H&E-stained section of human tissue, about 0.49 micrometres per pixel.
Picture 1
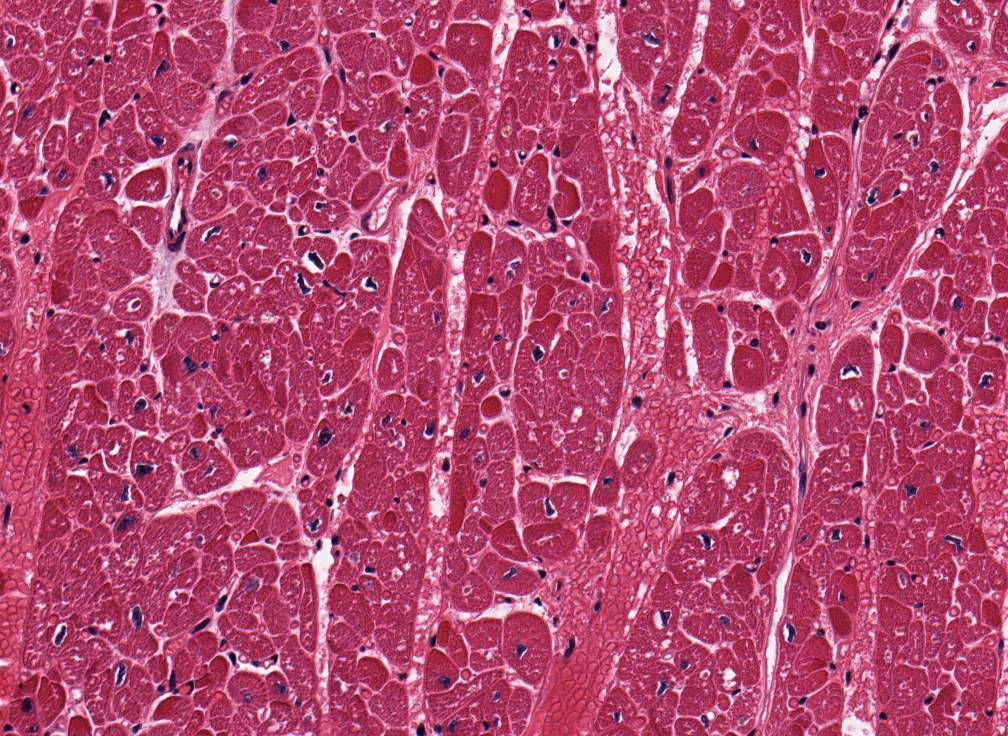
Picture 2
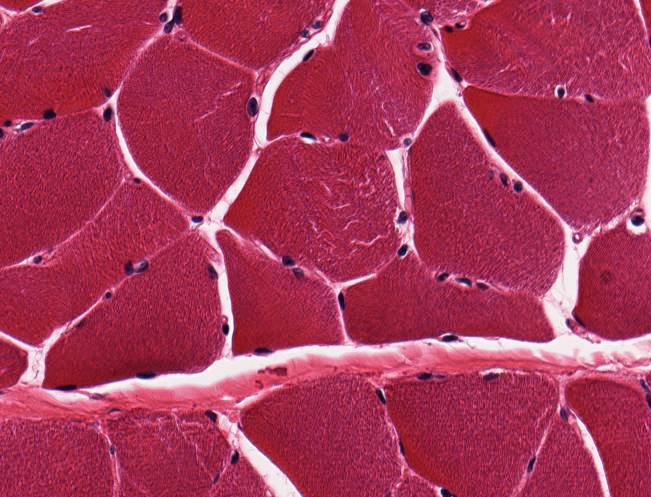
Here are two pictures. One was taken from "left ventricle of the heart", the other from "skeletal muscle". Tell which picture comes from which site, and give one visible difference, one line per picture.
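Picture 1 is from the left ventricle of the heart. Where a fibre shows a nucleus, it usually lies singly near the centre of the fibre profile.
Picture 2 is from the skeletal muscle. The fibre nuclei lie at the edges of the fibres, just beneath their borders, rather than in their centres.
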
